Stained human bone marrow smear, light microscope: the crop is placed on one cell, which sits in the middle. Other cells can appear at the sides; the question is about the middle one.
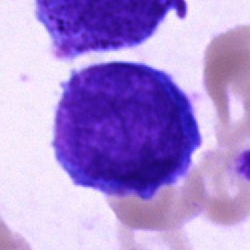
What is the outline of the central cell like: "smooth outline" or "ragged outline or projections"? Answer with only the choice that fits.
Ragged outline or projections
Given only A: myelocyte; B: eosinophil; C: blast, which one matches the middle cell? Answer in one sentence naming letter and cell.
The cell at the centre is a blast, and option C accordingly is correct.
